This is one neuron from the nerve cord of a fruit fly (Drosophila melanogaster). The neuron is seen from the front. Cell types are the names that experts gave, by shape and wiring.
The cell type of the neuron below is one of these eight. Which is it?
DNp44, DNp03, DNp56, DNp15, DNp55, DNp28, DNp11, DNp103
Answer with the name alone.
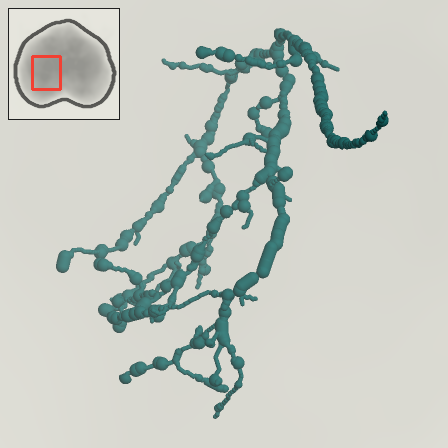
DNp56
